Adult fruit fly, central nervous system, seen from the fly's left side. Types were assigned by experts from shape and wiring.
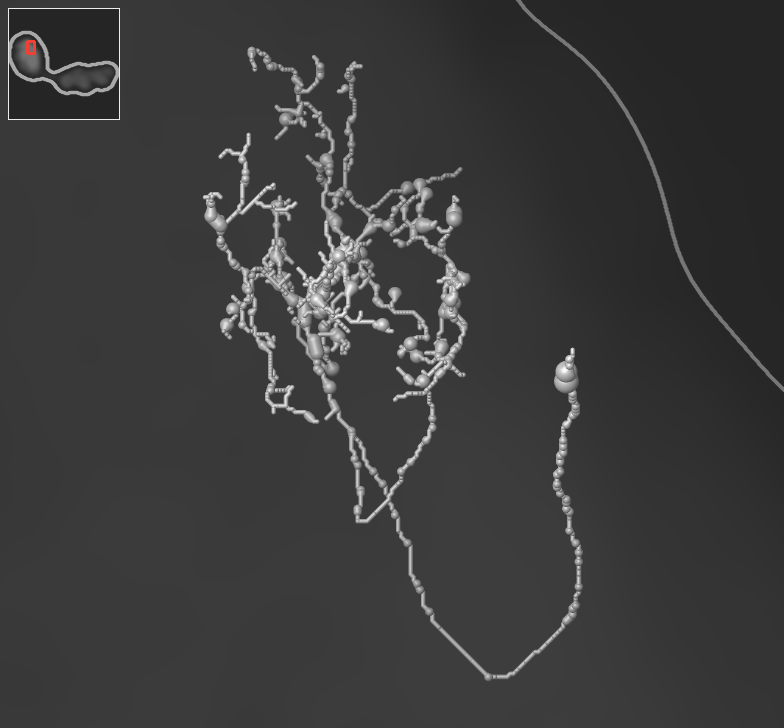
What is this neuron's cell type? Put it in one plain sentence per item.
The cell type is LHPV2a3.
